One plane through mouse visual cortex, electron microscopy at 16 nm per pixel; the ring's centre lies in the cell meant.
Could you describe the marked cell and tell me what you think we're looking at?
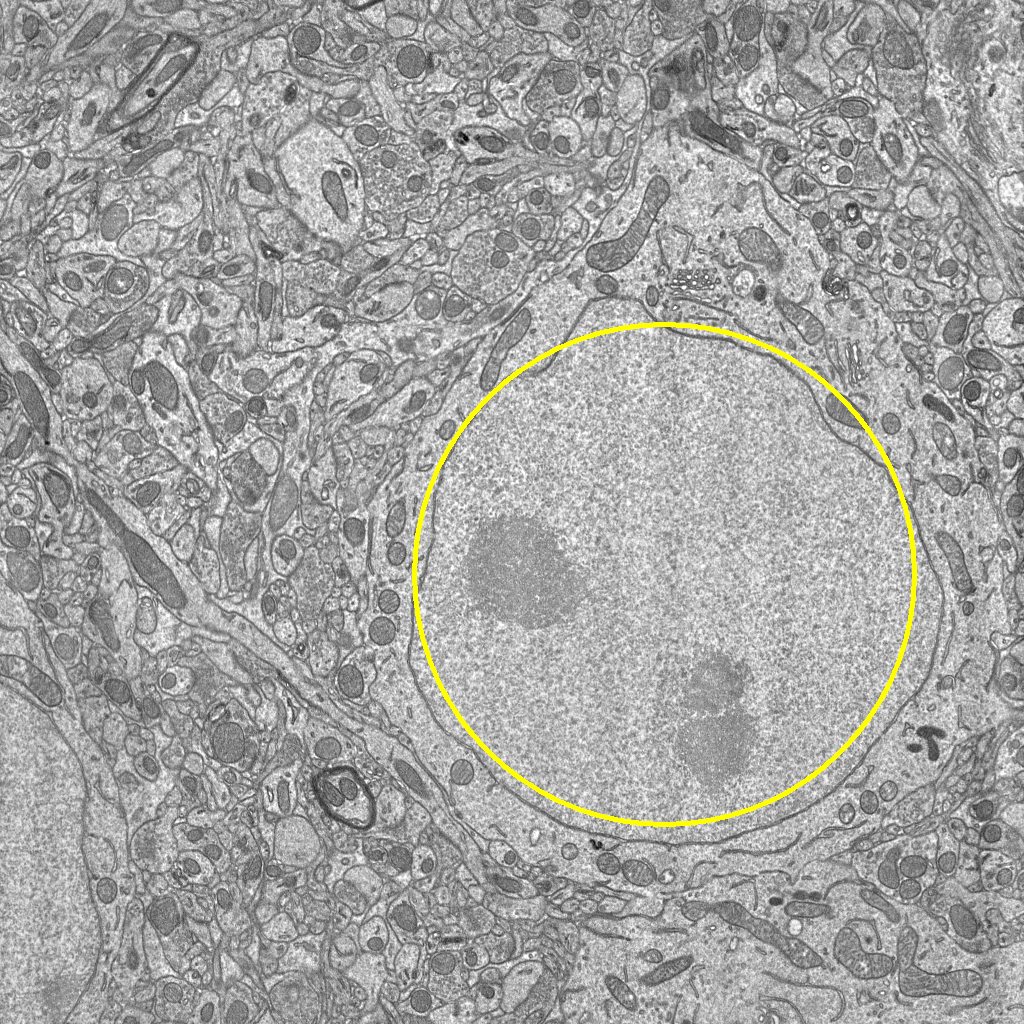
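Inside the picture: the whole nucleus, large and nearly round, outline smooth. No deep folds or infoldings in the envelope. Chromatin pale and finely dispersed; no dark band lining the envelope. Excitatory neuron.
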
